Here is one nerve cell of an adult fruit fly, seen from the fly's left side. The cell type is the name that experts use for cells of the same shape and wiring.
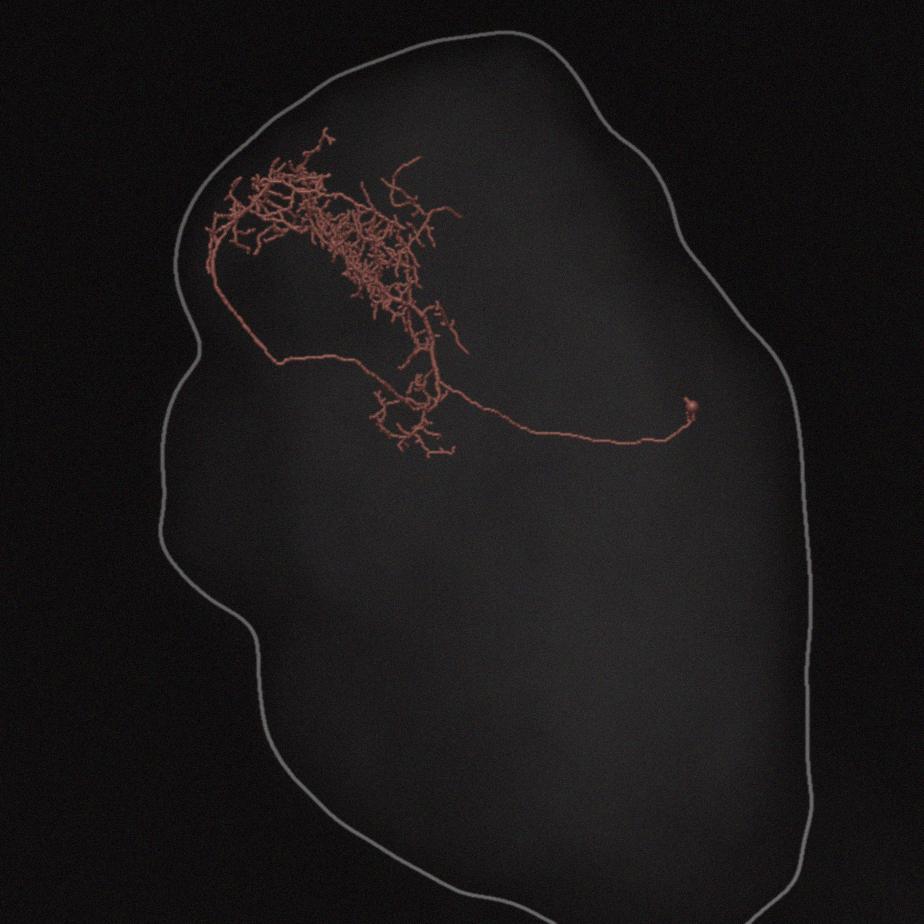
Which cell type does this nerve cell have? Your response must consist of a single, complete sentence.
The cell type SMP556 is the type of this nerve cell.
